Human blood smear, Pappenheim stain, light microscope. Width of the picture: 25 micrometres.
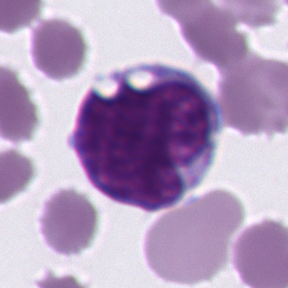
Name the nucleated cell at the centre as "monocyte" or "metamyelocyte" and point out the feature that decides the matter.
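This is a monocyte rather than a metamyelocyte. Its nucleus fills most of the cell, measures about 12 micrometres across and is slightly indented on the right side. The cytoplasm forms a thin rim, widest on the right. Two clear white vacuoles lie at the top edge of the cell.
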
